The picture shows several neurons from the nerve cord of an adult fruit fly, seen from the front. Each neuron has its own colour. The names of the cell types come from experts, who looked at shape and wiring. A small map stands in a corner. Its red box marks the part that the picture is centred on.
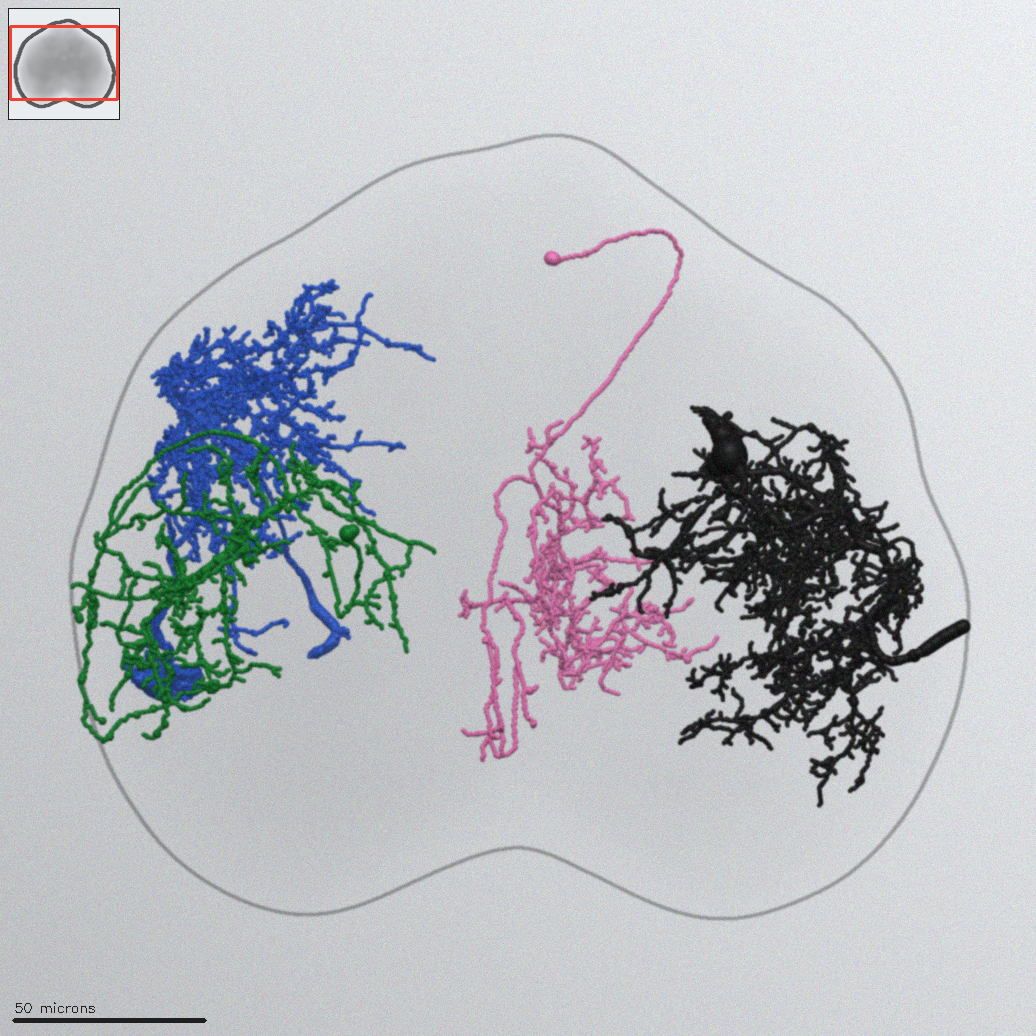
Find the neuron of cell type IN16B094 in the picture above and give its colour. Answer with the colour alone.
green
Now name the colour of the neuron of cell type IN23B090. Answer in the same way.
pink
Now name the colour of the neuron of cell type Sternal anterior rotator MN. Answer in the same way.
blue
